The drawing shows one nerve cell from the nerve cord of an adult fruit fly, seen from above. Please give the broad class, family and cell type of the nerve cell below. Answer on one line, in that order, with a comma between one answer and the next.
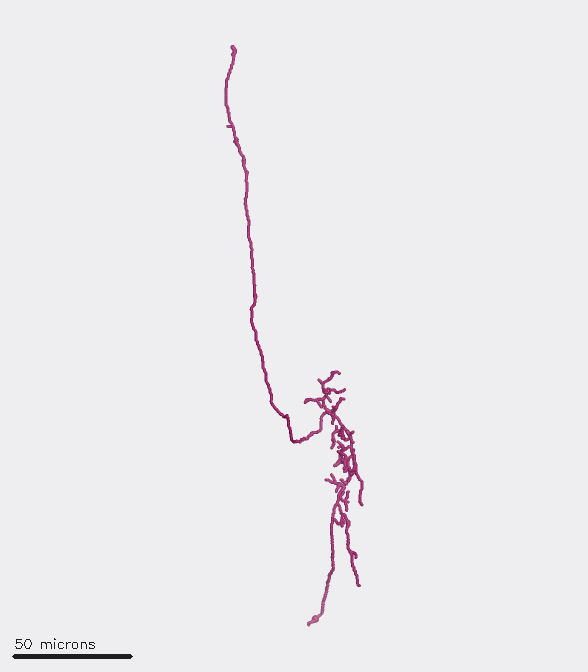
nerve-cord intrinsic neuron, hemilineage 10B, IN10B050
